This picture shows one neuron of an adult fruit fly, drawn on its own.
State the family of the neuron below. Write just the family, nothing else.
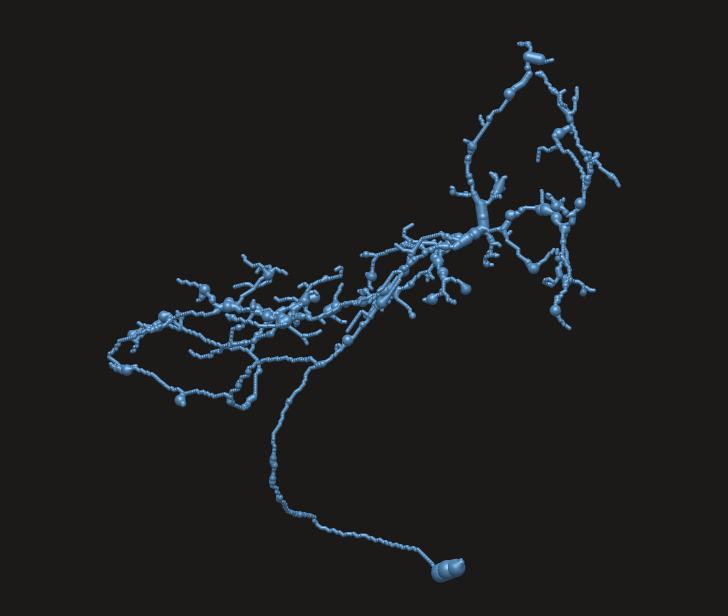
hemilineage 14A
